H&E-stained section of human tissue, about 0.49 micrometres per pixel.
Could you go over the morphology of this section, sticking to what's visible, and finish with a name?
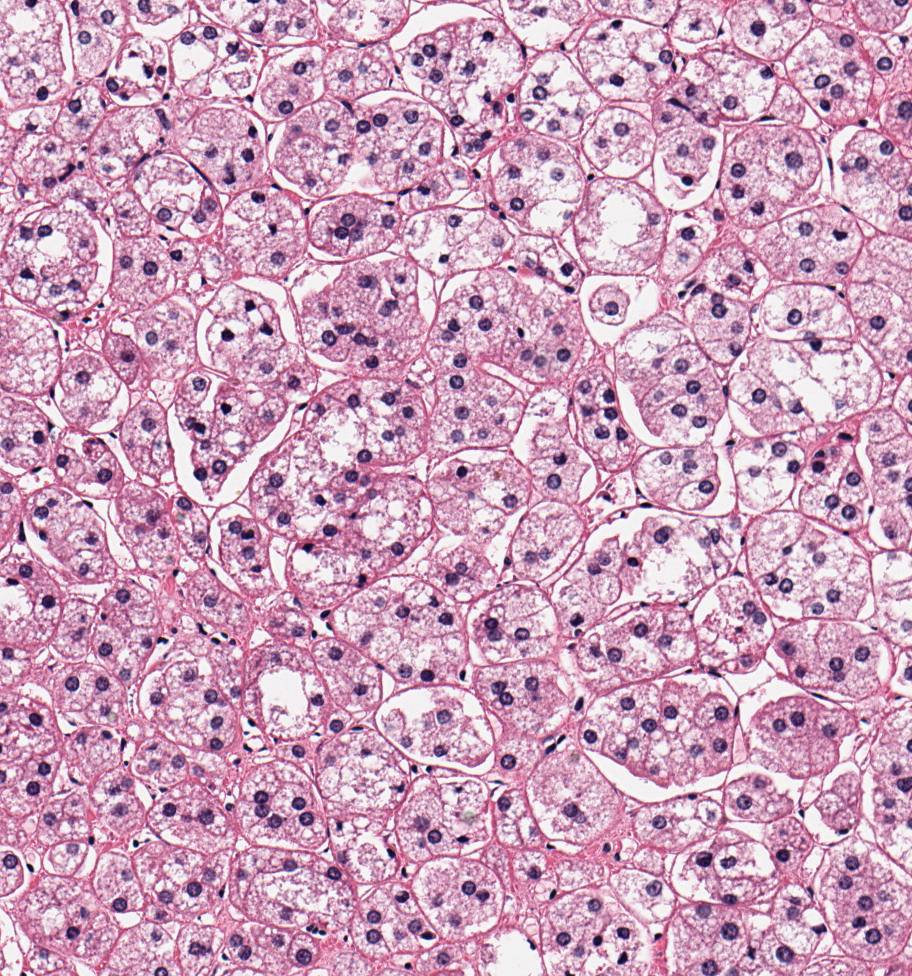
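Cells in the nests have abundant pale pink cytoplasm filled with many small clear vacuoles. Septa between nests carry small, dark, flattened nuclei along thin-walled capillary channels. Fat cells are absent throughout. The nests lack true gland lumens and secretion such as colloid. This is adrenal gland.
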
